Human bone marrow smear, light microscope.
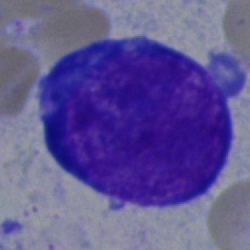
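Proerythroblast, central cell of a stained bone marrow smear. Cytoplasm a thin deep blue rim around the nucleus, without vacuoles. Chromatin finely granular, with no coarse dark clumps.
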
